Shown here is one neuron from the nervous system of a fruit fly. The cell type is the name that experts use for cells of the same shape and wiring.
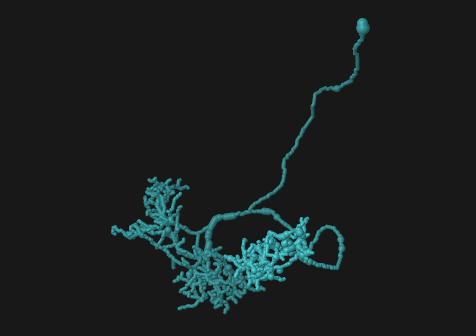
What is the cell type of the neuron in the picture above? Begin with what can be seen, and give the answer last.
The cell body can be seen at the upper right of the picture. Dozens of branch ends can be seen. It is a central-brain intrinsic neuron. The cell type is hDeltaC.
